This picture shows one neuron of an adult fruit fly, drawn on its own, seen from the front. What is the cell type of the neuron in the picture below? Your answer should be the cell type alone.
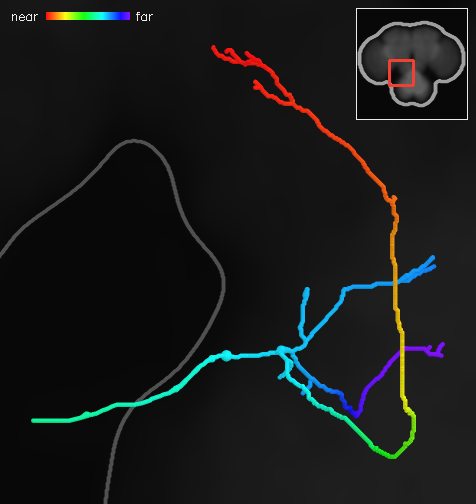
SApp19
